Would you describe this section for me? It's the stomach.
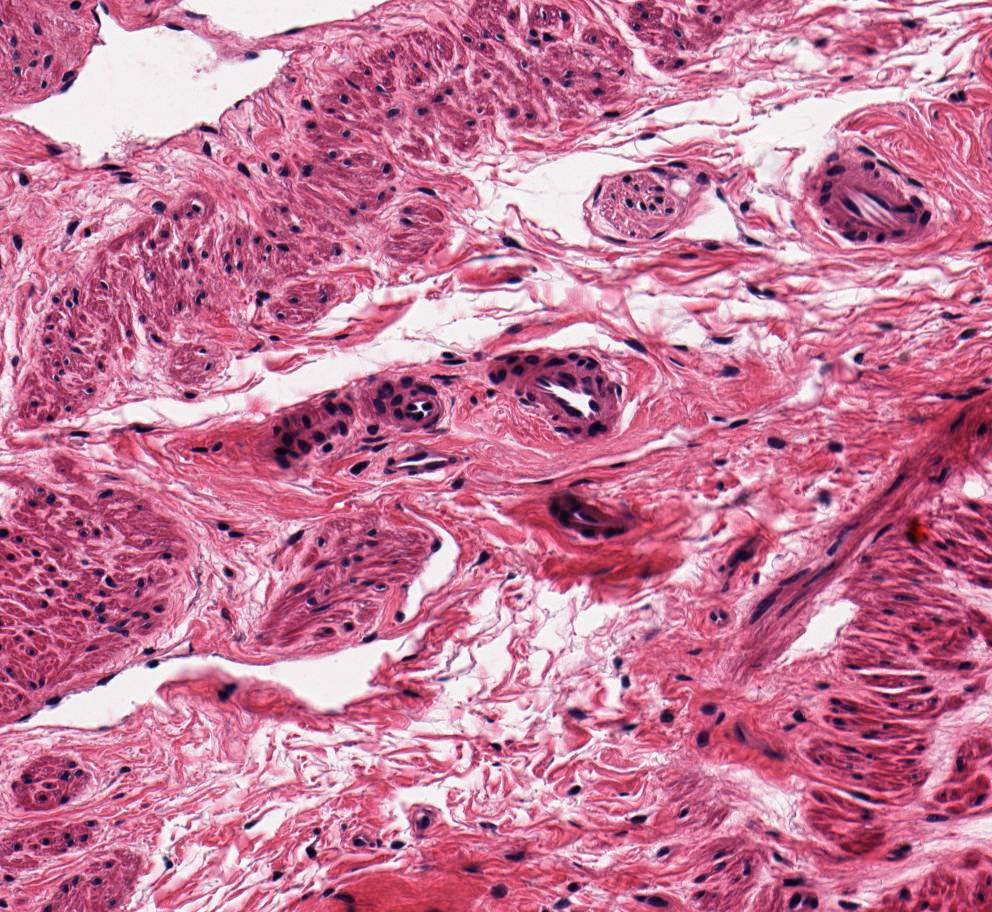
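Composition: bundles of smooth muscle with strands of loose connective tissue separating them. Orientation: the bundles are cut in different planes, some across their length and some along it, so they run in several directions. Cells: the muscle cells have small dark oval to elongated nuclei set in pink cytoplasm. Between bundles: loose connective tissue of wavy pale pink fibres, most plentiful in the lower centre.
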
